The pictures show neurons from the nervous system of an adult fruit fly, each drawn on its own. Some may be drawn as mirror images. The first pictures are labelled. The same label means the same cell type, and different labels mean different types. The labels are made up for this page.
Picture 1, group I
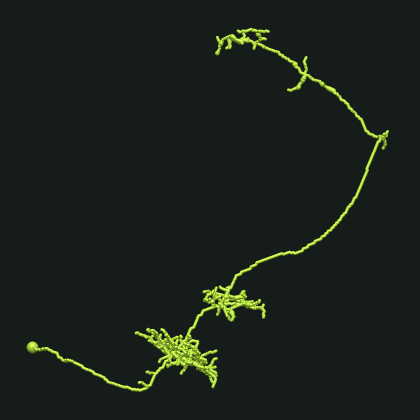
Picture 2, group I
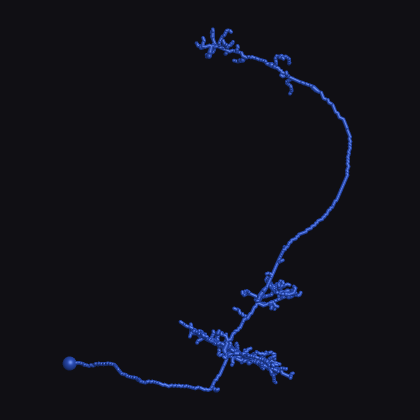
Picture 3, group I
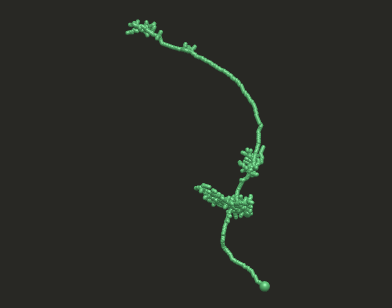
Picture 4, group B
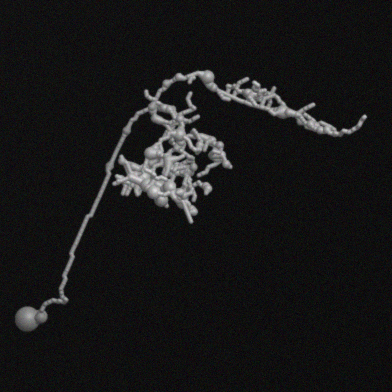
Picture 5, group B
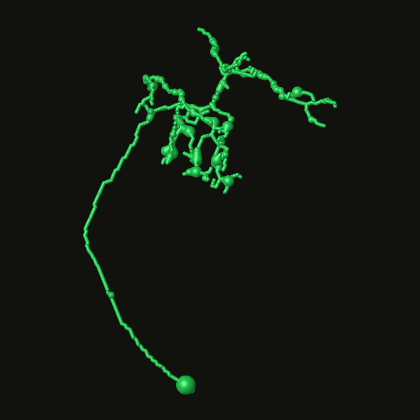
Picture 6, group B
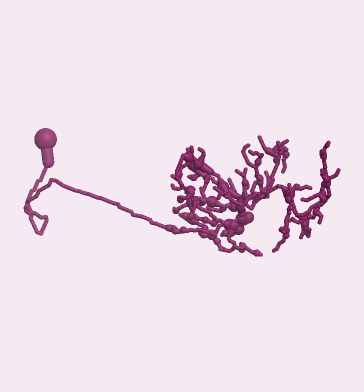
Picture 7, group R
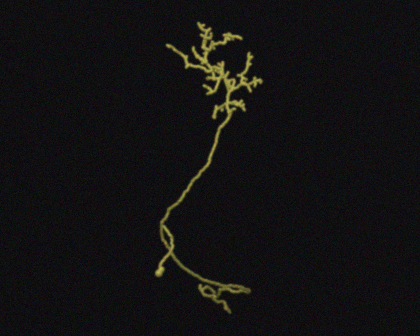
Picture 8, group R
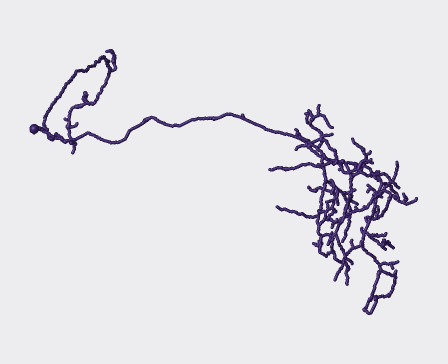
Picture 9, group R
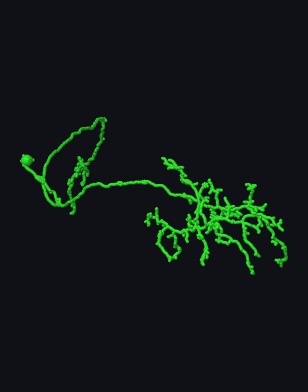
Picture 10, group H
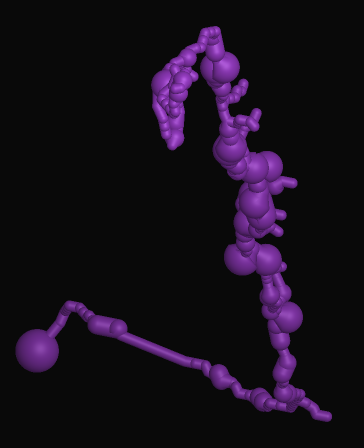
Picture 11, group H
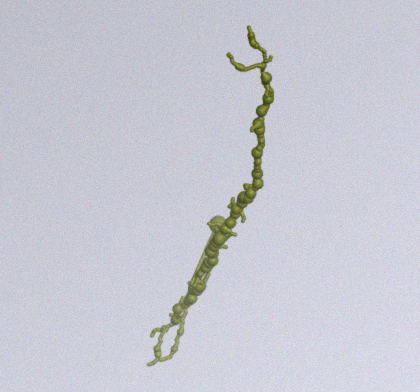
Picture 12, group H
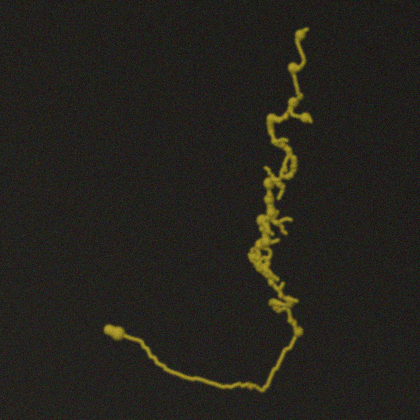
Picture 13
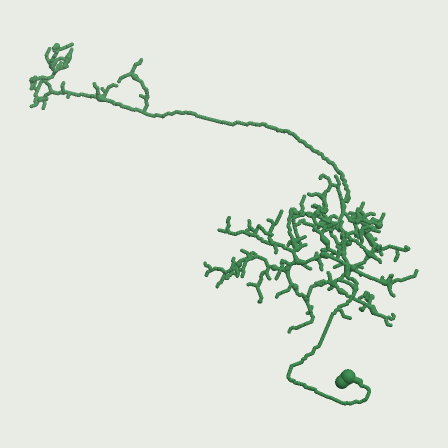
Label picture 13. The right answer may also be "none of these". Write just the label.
group I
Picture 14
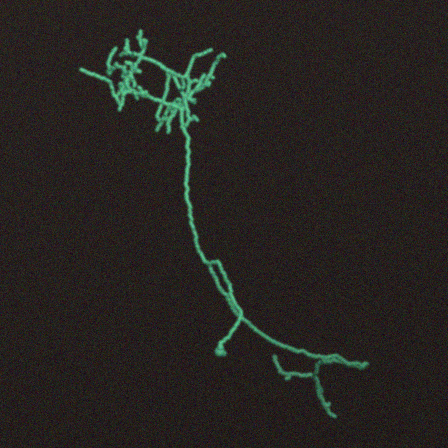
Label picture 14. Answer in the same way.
group R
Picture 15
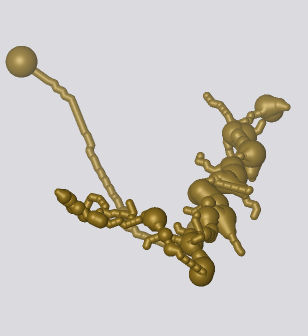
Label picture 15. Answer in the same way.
group H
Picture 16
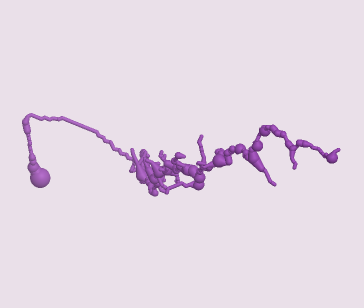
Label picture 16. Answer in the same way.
group H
